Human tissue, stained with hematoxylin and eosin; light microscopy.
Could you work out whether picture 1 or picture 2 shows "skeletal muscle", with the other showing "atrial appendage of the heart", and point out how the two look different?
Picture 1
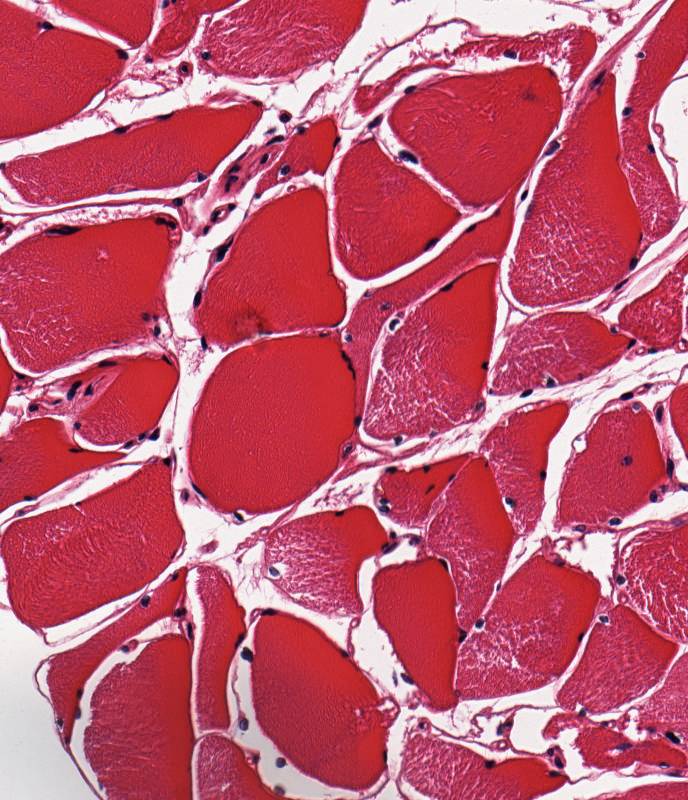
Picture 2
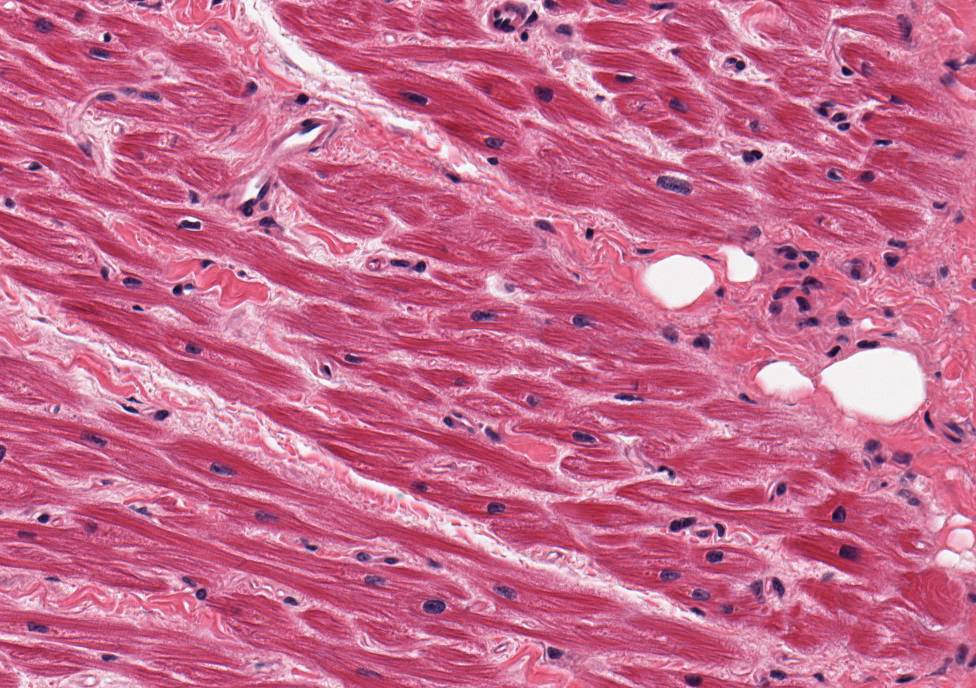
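The first picture is skeletal muscle; the second is the atrial appendage of the heart. In skeletal muscle, the fibre nuclei are small, dark and flattened, and sit at the fibre edges. The sarcoplasm stains a deep, intense red with eosin. Clear white gaps, consistent with shrinkage during processing, separate most fibres, and no fat cells are present. In the atrial appendage, many fibres branch and join their neighbours, and their nuclei are oval and central. Thin bands of pale, loose connective tissue separate bundles of fibres. Around the empty spaces at the right, small dark nuclei crowd the connective tissue.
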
